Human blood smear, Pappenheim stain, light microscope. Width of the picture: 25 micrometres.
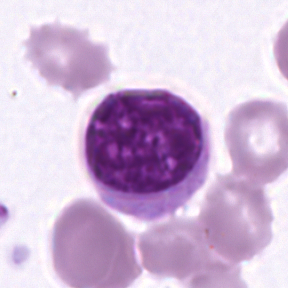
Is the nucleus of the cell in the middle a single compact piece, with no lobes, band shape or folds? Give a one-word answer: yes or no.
Yes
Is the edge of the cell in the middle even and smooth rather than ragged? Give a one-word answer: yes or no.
Yes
